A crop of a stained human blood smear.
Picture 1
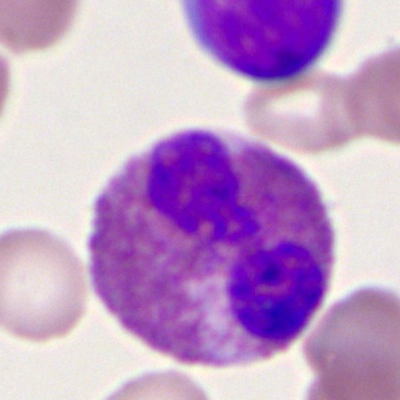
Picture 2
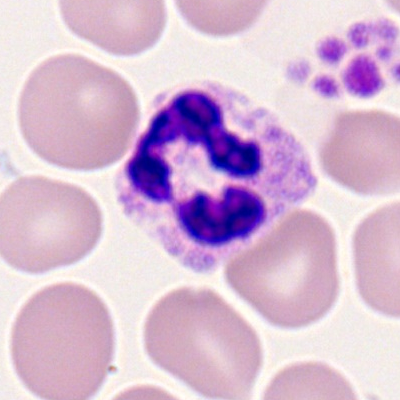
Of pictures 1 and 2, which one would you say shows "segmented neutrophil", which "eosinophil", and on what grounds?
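The eosinophil is shown in picture 1; the segmented neutrophil is shown in picture 2. Lobes: the eosinophil nucleus is split into two separate lobes, one at the upper left and one at the lower right, whereas the segmented neutrophil nucleus is divided into several connected lobes arranged in a ring around a pale central area.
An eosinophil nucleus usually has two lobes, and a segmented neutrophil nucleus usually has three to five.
Chromatin: dense and dark purple in both eosinophil lobes; dark purple and coarsely clumped in the segmented neutrophil, where no nucleoli are visible.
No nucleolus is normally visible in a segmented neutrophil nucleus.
Cytoplasm: plentiful in both; in the eosinophil it has a pinkish-purple tint, with a paler, less granular patch in the lower middle between the lobes, while in the segmented neutrophil it is pale pink, with fine lilac granules scattered evenly and no vacuoles.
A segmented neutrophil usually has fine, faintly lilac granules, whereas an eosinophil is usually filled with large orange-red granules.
Outline: the eosinophil is round and smooth.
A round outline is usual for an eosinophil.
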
